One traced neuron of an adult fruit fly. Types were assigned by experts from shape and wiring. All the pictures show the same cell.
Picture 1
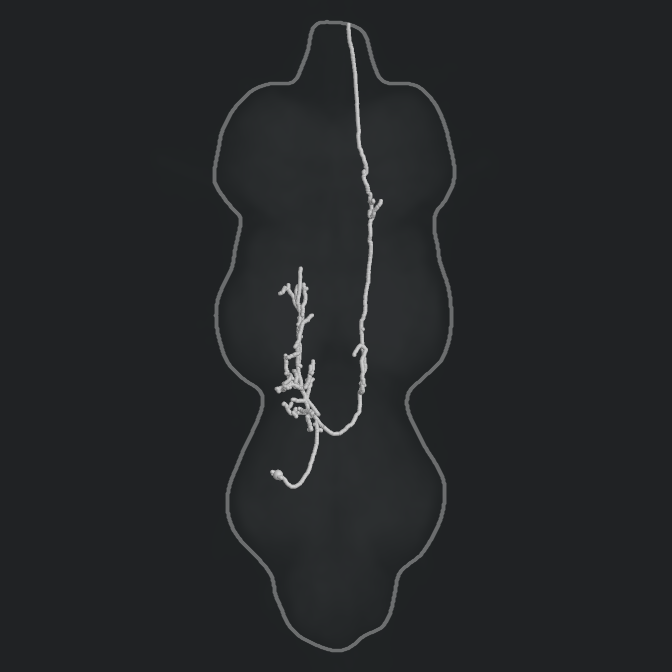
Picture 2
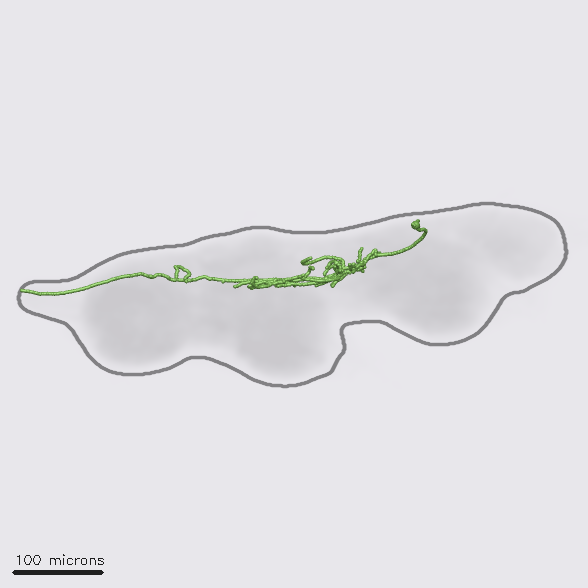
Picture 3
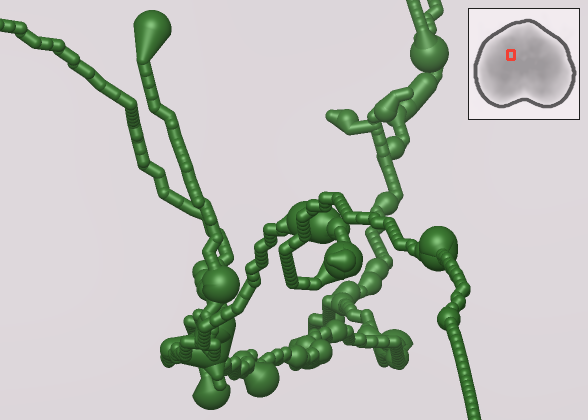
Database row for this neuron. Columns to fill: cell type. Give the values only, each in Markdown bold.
**AN07B089**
